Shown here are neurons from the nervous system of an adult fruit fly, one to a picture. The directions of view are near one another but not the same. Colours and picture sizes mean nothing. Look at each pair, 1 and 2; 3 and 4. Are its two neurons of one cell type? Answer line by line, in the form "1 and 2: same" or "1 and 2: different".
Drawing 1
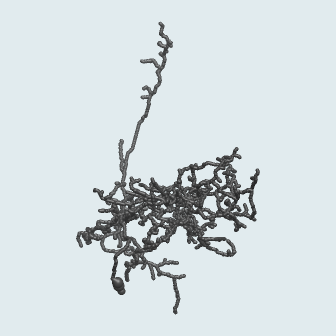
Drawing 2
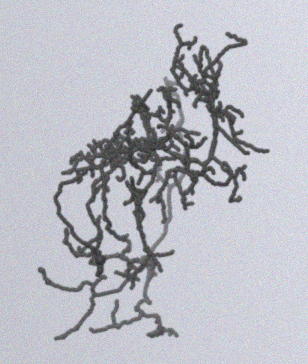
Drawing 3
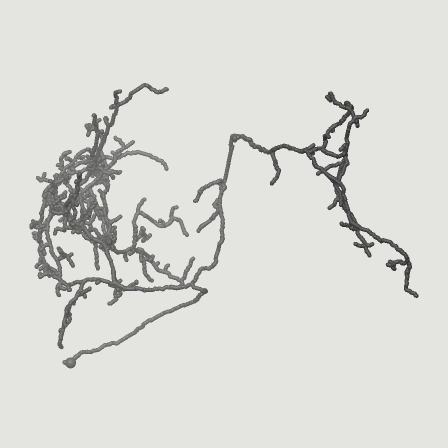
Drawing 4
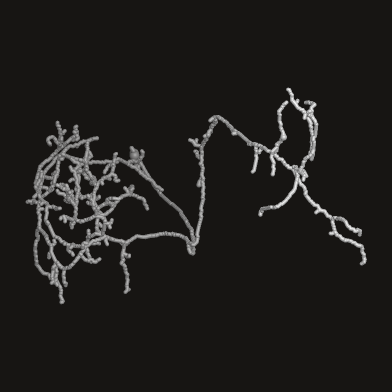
1 and 2: same
3 and 4: same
